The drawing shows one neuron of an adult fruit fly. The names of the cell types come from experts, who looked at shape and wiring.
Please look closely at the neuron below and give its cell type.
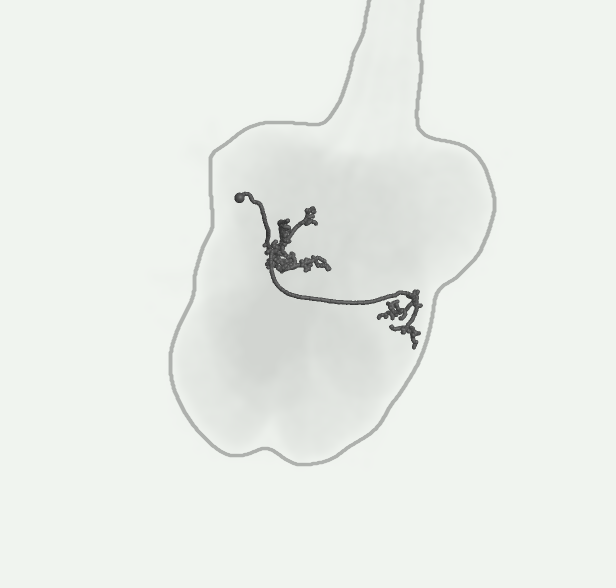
IN01A073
